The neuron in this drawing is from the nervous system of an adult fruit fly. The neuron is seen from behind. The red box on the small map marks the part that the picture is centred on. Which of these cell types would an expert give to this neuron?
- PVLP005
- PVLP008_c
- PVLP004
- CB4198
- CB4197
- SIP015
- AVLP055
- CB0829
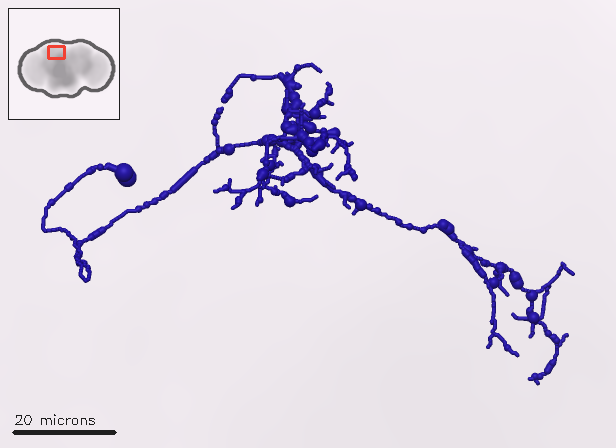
CB4197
